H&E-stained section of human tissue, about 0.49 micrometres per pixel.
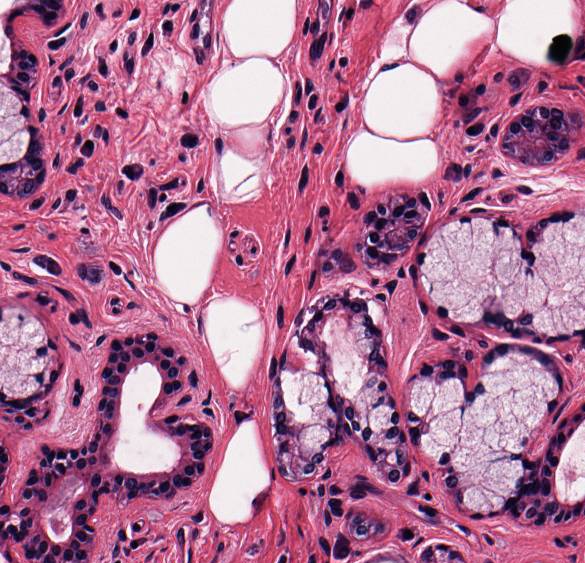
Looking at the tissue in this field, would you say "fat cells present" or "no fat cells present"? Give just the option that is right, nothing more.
Fat cells present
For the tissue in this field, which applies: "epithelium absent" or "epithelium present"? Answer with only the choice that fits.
Epithelium present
